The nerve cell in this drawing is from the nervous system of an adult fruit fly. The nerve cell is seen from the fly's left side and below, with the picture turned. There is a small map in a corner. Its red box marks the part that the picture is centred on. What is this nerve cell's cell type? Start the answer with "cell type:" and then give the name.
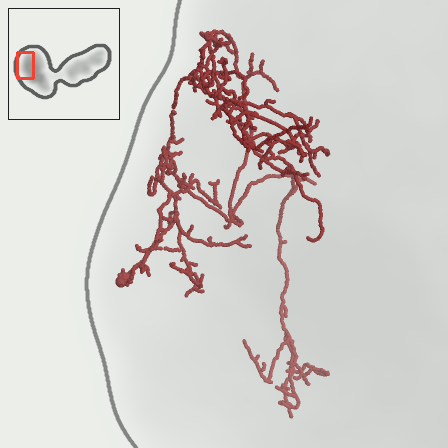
cell type: SMP703m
